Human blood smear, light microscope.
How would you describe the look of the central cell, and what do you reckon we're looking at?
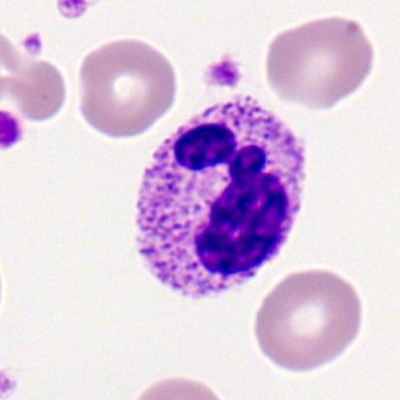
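Dark purple, densely clumped chromatin makes up the nucleus, whose largest lobe lies in the lower right part of the cell. Many purple granules fill the cytoplasm, scattered all the way out to the cell edge. The cell is a segmented neutrophil.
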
